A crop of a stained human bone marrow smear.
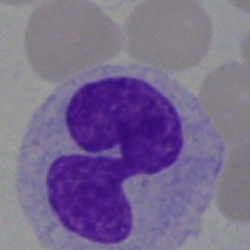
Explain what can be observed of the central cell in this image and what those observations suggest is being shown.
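Start with the outline, which is round and smooth. Now move to the cytoplasm: there is plenty of it, pale lilac-grey, with fine, faint lilac granules scattered through it and no vacuoles. This is a monocyte.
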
